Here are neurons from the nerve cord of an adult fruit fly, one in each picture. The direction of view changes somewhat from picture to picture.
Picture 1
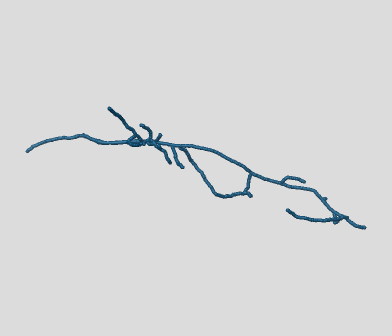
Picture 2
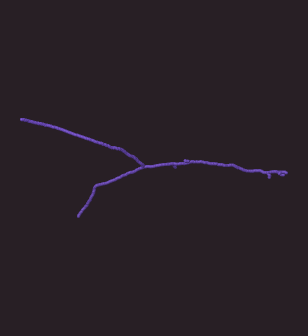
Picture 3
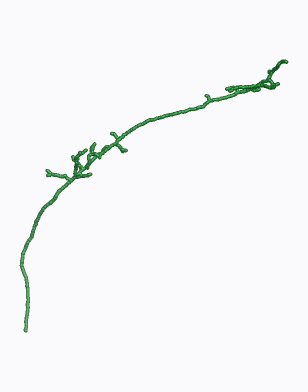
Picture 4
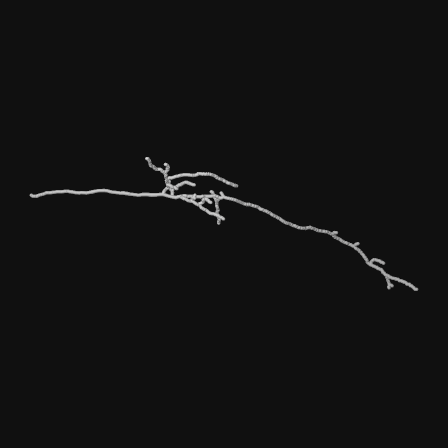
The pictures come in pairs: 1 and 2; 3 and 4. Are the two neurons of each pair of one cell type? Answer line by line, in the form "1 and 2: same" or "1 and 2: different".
1 and 2: same
3 and 4: same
